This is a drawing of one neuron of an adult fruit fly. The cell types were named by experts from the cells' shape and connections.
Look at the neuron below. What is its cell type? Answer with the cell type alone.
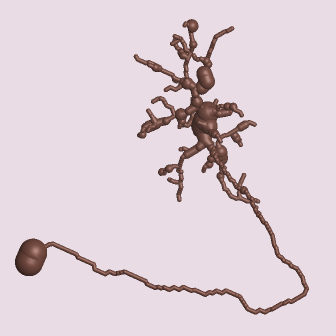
Dm8b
